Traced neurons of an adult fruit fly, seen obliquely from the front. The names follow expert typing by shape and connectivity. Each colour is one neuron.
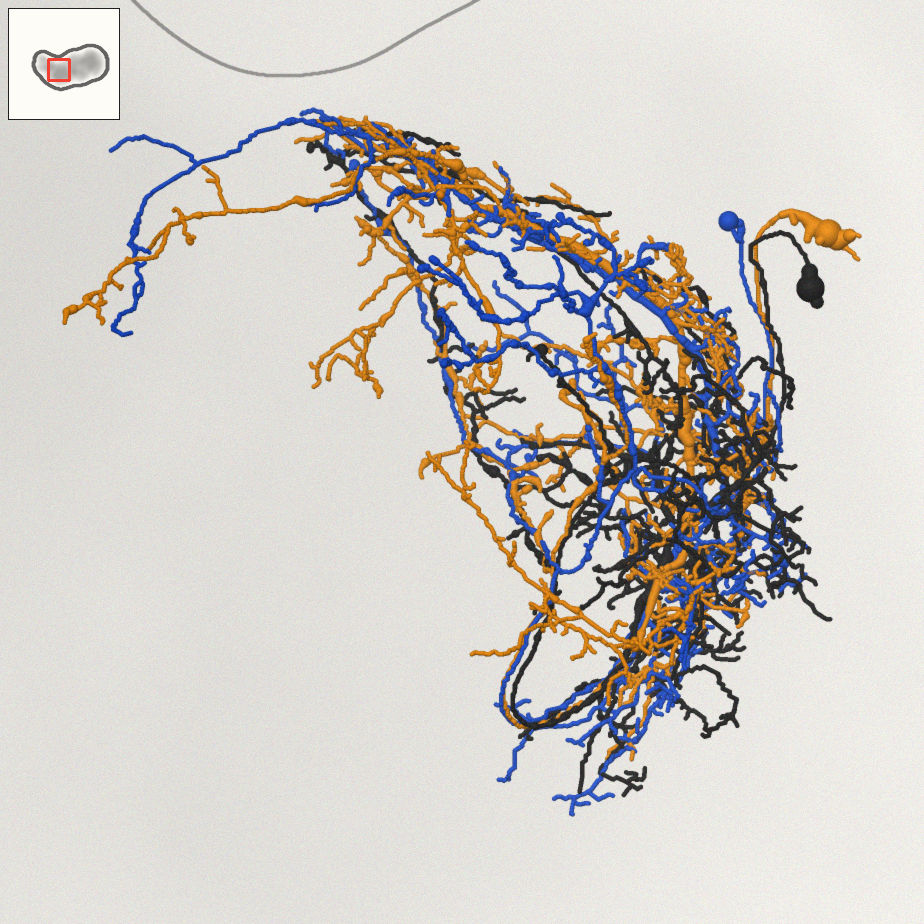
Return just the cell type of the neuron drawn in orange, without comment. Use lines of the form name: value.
cell type: dMS2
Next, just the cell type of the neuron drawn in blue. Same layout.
cell type: IN17A045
